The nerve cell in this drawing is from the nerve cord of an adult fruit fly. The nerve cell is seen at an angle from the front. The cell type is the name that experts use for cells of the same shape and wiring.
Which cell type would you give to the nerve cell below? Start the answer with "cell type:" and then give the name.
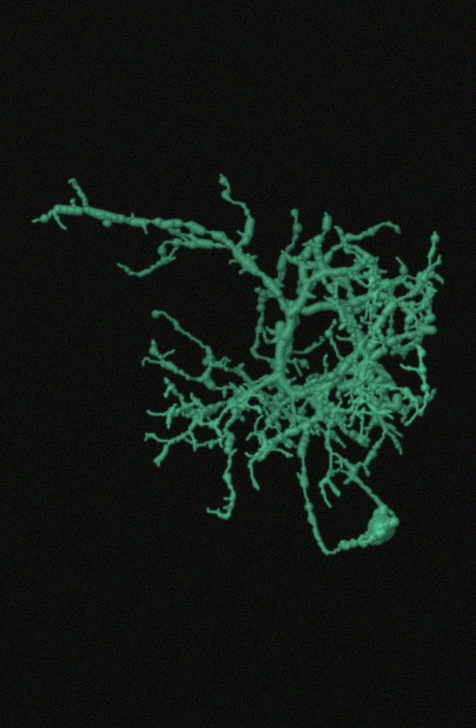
cell type: IN13A009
